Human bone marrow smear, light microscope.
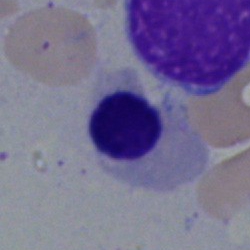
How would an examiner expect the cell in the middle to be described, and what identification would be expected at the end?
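Taking each feature in turn: the chromatin is dense and dark, almost evenly coloured throughout. Next, the cytoplasm is pale greyish-blue, and most of it lies below and to the right of the nucleus. Last, the cell outline is irregular rather than round. The cell is an erythroblast.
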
